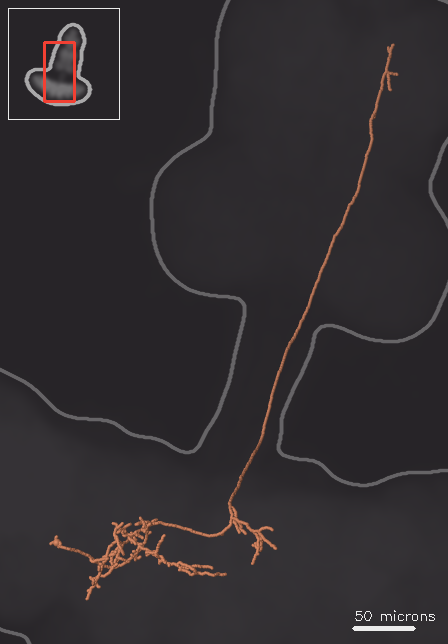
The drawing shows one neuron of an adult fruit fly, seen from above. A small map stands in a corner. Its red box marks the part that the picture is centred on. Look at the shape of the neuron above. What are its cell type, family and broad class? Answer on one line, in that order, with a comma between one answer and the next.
DNg07, hemilineage LB7, descending neuron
